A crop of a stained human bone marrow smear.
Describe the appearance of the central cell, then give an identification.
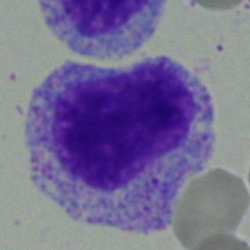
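A broad nucleus with a shallow notch in its upper edge lies toward the top of the cell, so the widest band of cytoplasm is below it. The cytoplasm is pale blue-grey, with small purple-red granules scattered throughout. The cell is a myelocyte.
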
